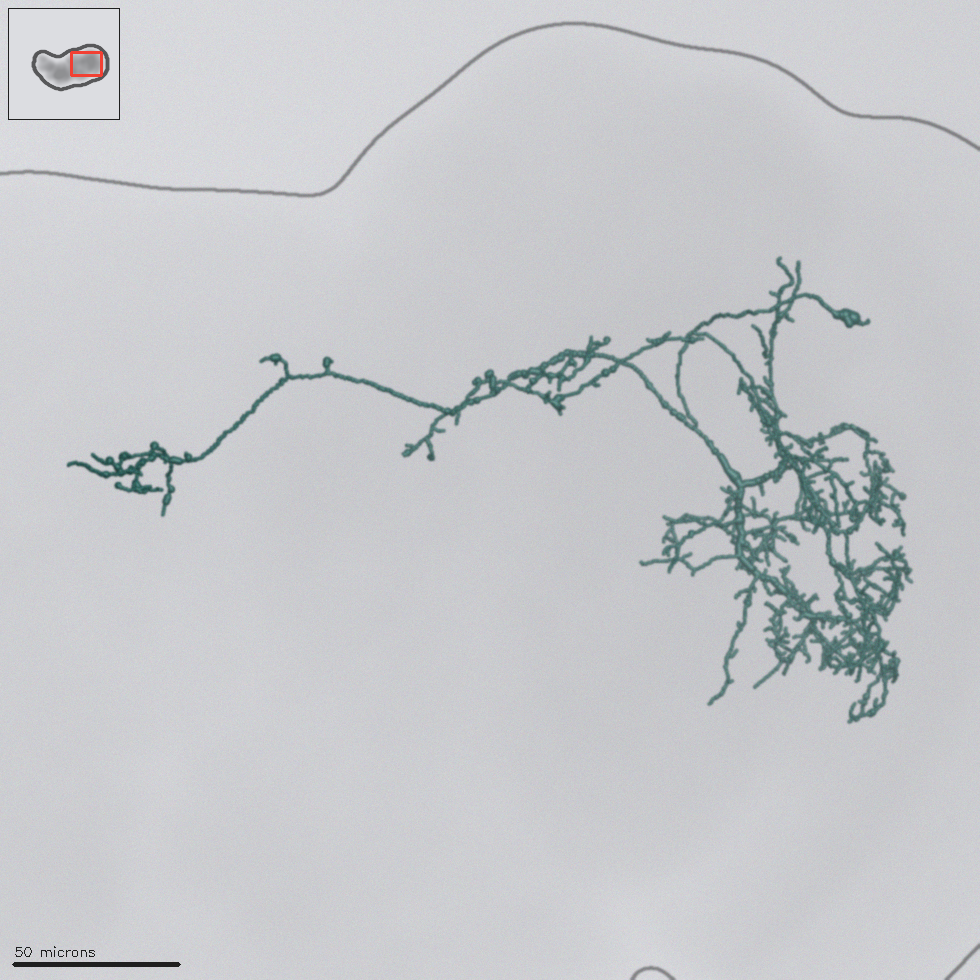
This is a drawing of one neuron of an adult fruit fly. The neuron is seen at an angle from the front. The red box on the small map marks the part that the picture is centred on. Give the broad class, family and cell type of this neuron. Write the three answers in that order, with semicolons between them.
central-brain intrinsic neuron; hemilineage VLPd1; AVLP039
